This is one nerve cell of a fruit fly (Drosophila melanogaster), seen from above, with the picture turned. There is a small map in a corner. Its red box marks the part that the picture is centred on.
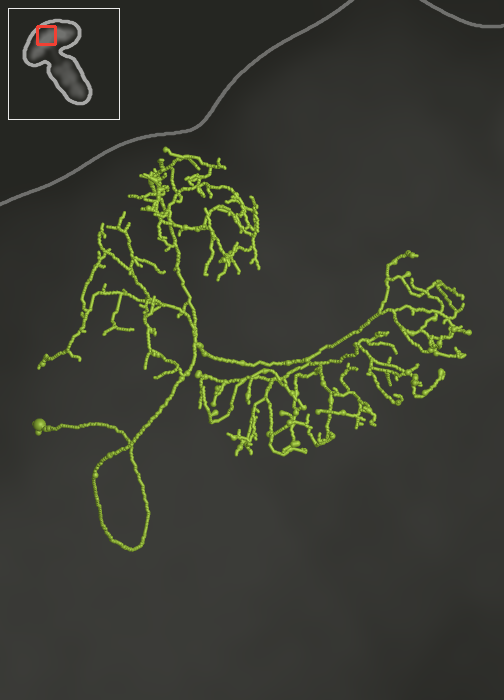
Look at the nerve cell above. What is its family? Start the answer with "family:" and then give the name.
family: hemilineage LALv1_dorsal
